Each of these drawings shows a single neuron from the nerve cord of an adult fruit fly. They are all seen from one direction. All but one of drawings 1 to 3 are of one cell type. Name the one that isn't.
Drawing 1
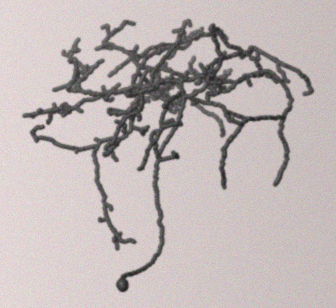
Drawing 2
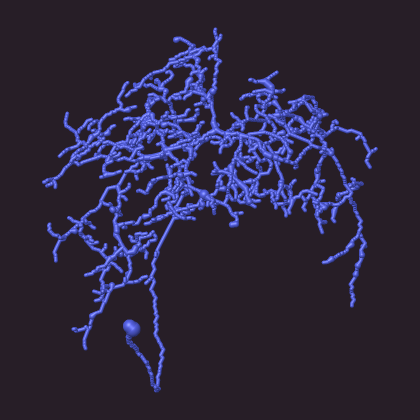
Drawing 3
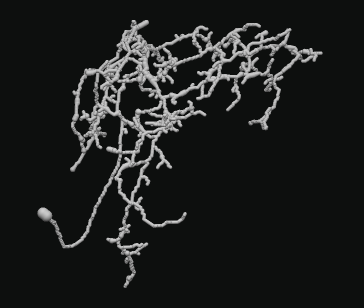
Drawing 1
